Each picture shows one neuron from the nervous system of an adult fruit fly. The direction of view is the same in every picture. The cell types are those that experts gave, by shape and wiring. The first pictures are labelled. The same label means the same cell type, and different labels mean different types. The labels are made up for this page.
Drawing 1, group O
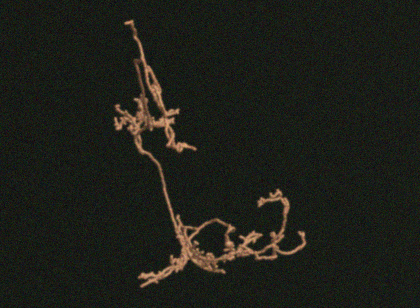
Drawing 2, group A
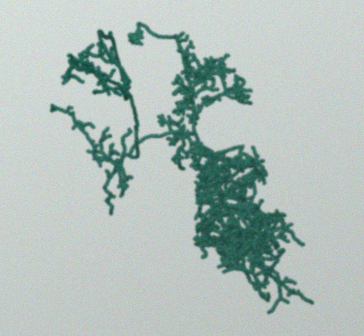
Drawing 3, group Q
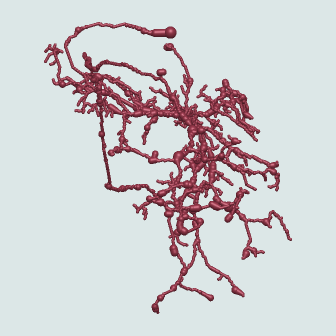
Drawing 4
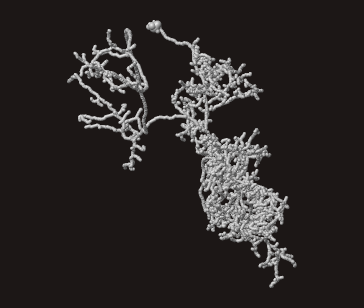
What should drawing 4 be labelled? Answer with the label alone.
group A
